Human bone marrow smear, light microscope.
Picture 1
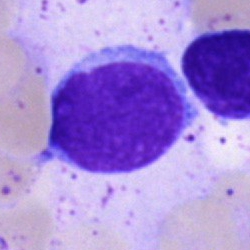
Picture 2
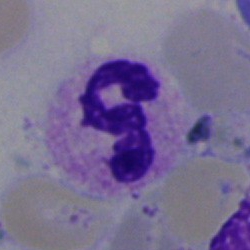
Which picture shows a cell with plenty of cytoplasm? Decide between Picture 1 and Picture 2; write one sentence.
In picture 2, the cell has abundant cytoplasm.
